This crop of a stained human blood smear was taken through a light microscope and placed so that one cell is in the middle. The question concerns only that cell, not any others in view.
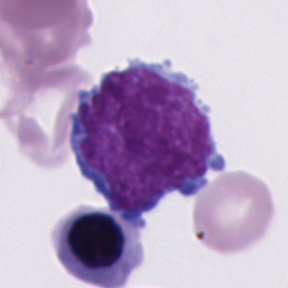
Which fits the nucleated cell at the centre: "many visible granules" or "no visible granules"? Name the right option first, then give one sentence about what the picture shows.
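No visible granules. No distinct granules are seen in the cytoplasm.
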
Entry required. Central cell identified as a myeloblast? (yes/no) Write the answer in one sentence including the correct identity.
Yes, the cell placed centrally within the crop is a myeloblast.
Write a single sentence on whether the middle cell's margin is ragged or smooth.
The cell outline lacks smoothness, being ragged or extended into projections.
